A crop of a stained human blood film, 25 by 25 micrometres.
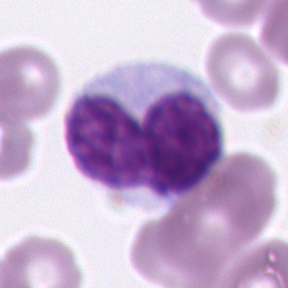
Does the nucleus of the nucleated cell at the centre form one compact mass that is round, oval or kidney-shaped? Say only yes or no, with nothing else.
No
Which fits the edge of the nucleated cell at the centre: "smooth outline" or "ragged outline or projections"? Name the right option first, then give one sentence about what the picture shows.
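Smooth outline. The cell outline is roughly round and smooth.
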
